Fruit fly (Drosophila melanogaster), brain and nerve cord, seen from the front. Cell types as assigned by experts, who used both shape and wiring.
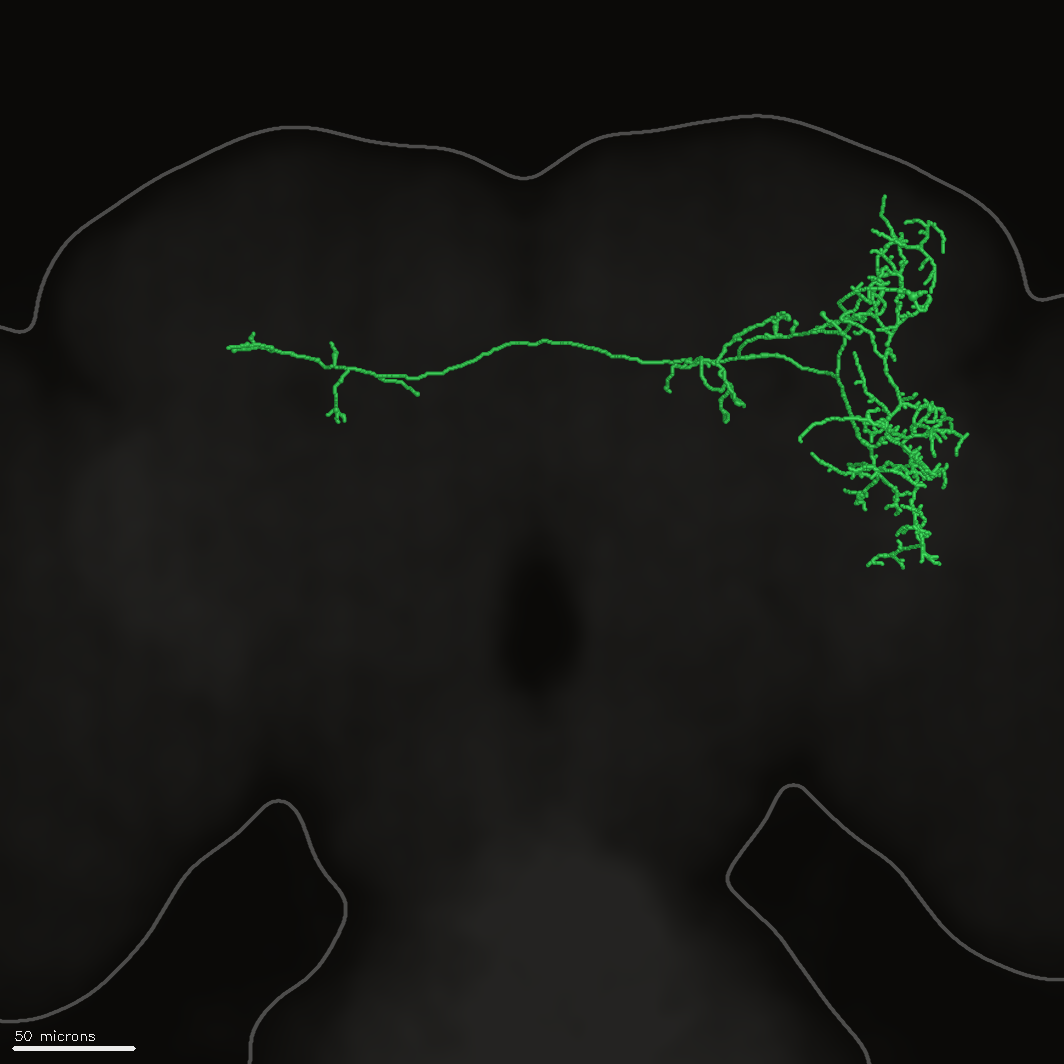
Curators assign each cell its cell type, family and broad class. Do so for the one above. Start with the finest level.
CB3578; hemilineage VLPd1; central-brain intrinsic neuron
